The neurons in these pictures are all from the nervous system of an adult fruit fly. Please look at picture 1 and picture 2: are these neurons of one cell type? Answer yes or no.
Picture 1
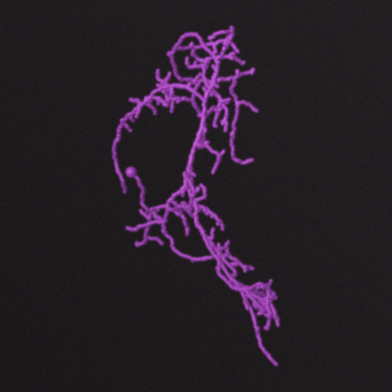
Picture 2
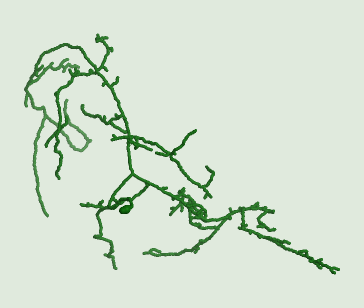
yes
